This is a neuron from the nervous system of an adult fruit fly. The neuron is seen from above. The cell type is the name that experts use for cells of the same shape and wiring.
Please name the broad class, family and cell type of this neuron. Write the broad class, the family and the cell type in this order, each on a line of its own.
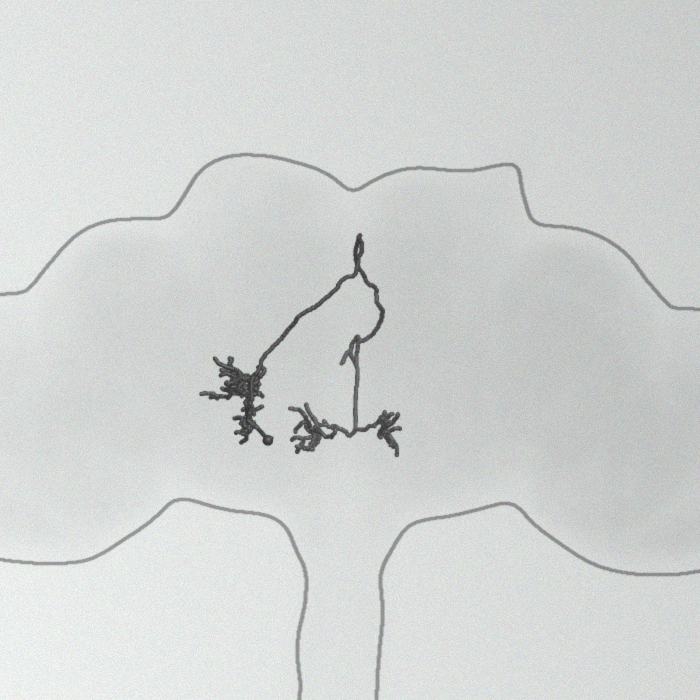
central-brain intrinsic neuron
hemilineage SMPpv1
CL155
